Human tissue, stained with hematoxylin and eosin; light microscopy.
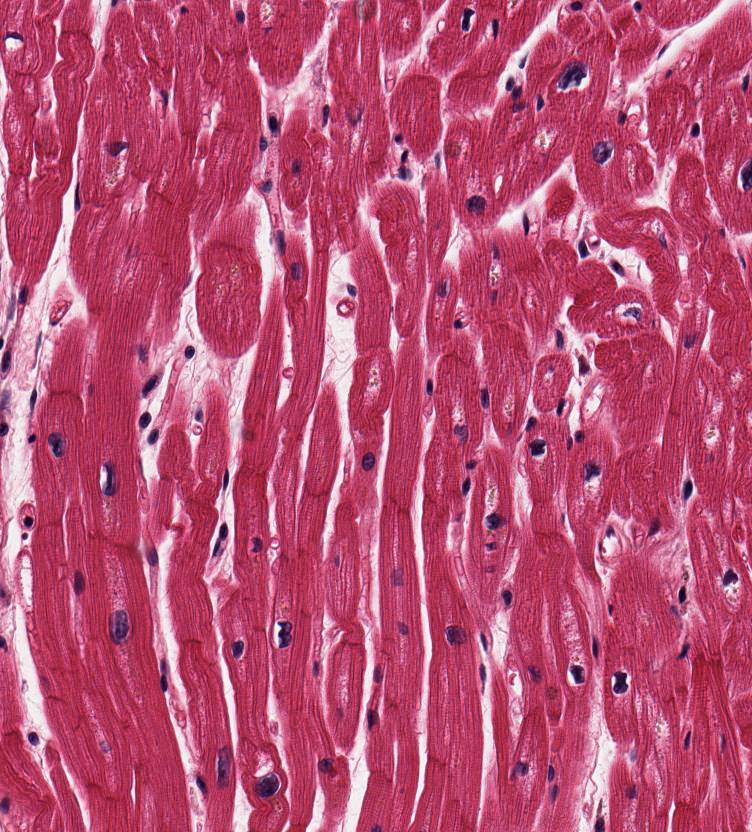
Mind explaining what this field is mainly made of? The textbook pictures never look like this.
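What you are seeing is myocardium. Long eosinophilic muscle fibres run mostly top to bottom through the left and centre, and many branch and join their neighbours.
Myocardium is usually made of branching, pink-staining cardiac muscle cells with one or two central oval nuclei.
Notice the pale zones at the poles of the central nuclei; they hold small yellow-brown granules. Fine lengthwise myofibrillar lines follow the fibres.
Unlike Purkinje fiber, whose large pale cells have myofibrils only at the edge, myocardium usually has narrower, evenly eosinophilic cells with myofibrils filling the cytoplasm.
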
